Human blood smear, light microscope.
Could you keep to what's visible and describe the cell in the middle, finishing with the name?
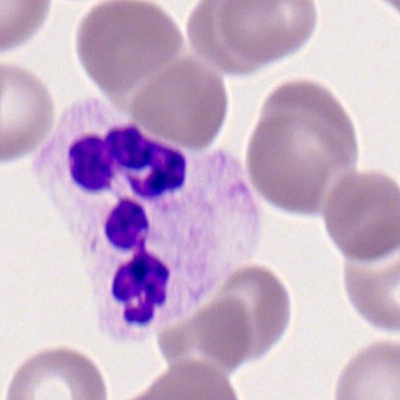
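Point one: the nucleus is divided into several separate lobes. Point two: thin strands of nuclear material join those lobes. Point three: the cytoplasm is abundant and pale pinkish-lilac. Point four: that cytoplasm holds fine, faint lilac granules. The cell is a segmented neutrophil.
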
